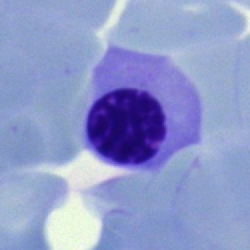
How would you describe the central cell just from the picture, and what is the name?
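Nucleus toward the lower left; more cytoplasm on the upper right. Nucleoli: none seen. Cytoplasm pale lilac, without granules. The cell is an erythroblast.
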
